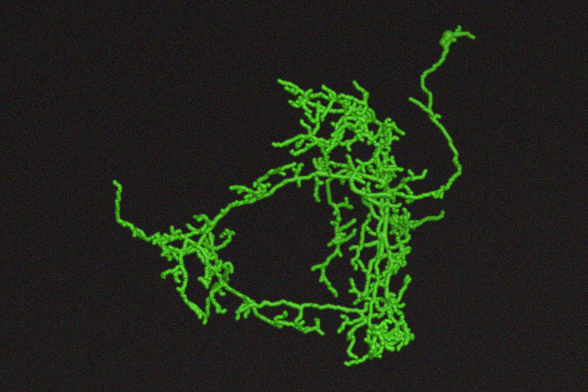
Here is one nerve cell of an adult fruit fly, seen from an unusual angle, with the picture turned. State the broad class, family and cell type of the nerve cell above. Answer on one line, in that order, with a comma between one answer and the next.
nerve-cord intrinsic neuron, hemilineage 16B, IN16B045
